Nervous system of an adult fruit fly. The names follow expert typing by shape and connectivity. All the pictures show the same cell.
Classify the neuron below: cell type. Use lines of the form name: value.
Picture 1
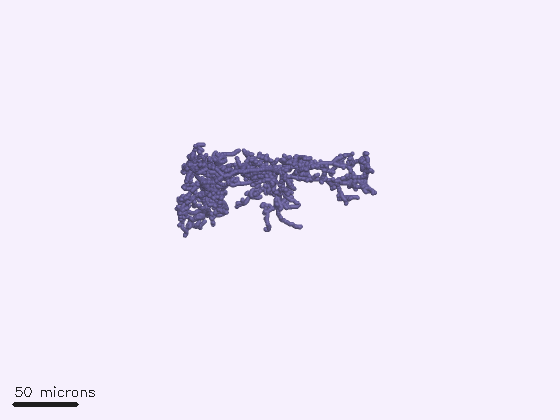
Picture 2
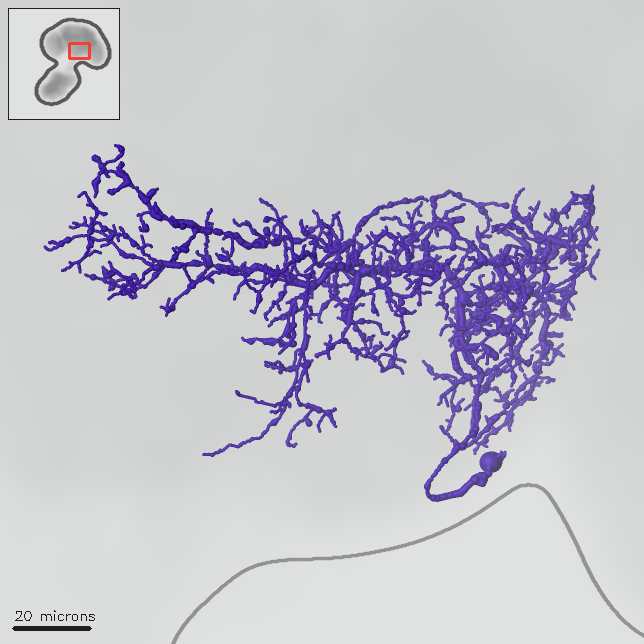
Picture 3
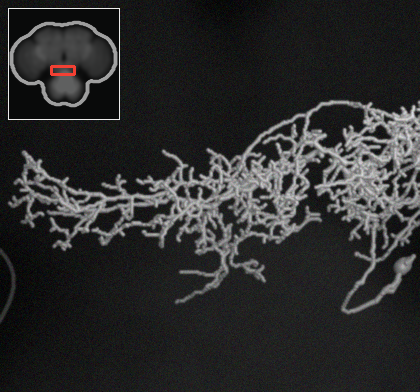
cell type: GNG021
